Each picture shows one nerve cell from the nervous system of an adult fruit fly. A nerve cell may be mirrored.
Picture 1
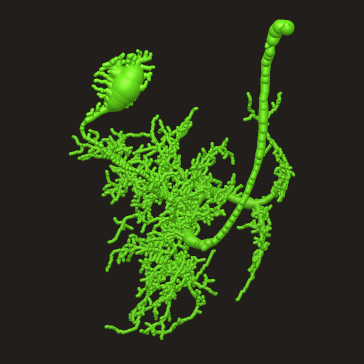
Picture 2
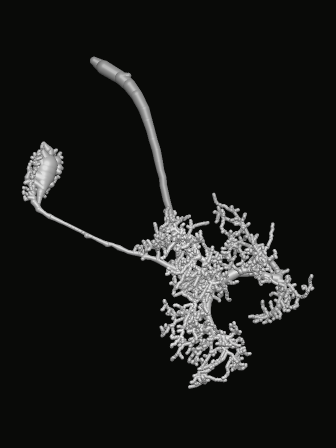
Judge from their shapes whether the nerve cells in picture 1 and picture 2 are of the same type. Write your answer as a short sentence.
They are of the same cell type.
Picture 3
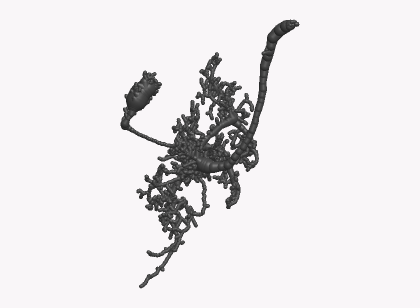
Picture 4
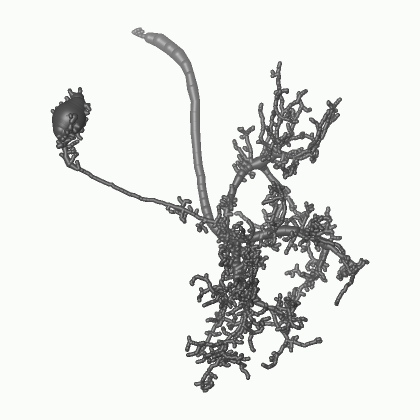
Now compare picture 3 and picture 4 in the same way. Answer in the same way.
They are of the same cell type.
